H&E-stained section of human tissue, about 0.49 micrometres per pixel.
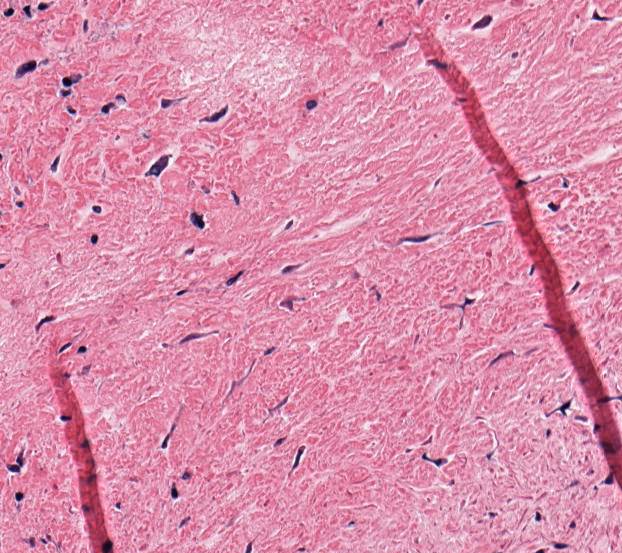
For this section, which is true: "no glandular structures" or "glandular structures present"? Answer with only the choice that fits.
No glandular structures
